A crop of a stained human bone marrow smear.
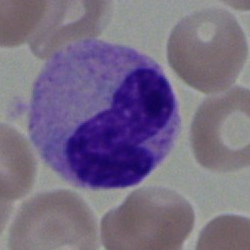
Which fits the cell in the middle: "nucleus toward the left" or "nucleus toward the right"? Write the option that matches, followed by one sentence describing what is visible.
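Nucleus toward the right. The nucleus lies off-centre, toward the lower right of the cell.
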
